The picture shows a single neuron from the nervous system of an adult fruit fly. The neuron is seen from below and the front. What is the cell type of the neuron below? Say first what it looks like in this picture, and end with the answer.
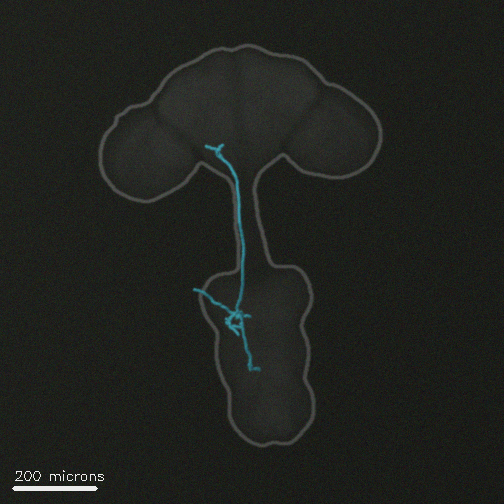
It reaches both the brain and the nerve cord, passing through the neck. The drawing shows no cell body. From top to bottom in the picture it spans about 550 microns. This is a sensory neuron ascending to the brain. Its cell type is SApp04.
